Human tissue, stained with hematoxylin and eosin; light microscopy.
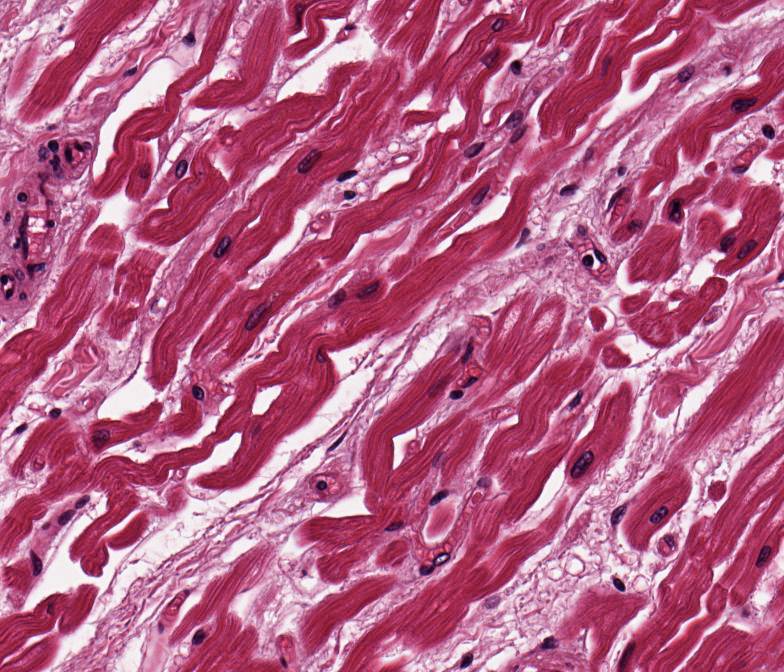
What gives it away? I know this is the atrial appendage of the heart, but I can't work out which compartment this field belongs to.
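This field shows myocardium. Several of its muscle fibres branch and join neighbouring fibres, and the fibres have single oval nuclei lying centrally within them.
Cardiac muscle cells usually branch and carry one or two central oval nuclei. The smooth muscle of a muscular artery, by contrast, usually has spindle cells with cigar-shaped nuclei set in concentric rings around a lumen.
The fibres run mostly diagonally from lower left to upper right, and many follow a wavy, undulating course rather than a straight one.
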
